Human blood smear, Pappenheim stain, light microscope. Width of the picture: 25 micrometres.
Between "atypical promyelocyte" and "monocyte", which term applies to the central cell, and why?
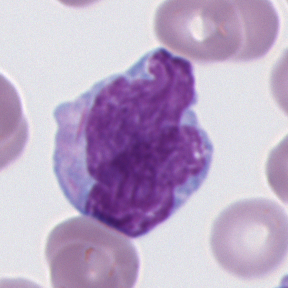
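Atypical promyelocyte, not monocyte. Outline irregular, somewhat angular. Nucleus folded and convoluted, with several clefts between overlapping lobes. Chromatin purple, streaky and lacy in texture. Cytoplasm widest on the left side. Cell about 17 by 14 micrometres; nucleus fills about 70% of cell area.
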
